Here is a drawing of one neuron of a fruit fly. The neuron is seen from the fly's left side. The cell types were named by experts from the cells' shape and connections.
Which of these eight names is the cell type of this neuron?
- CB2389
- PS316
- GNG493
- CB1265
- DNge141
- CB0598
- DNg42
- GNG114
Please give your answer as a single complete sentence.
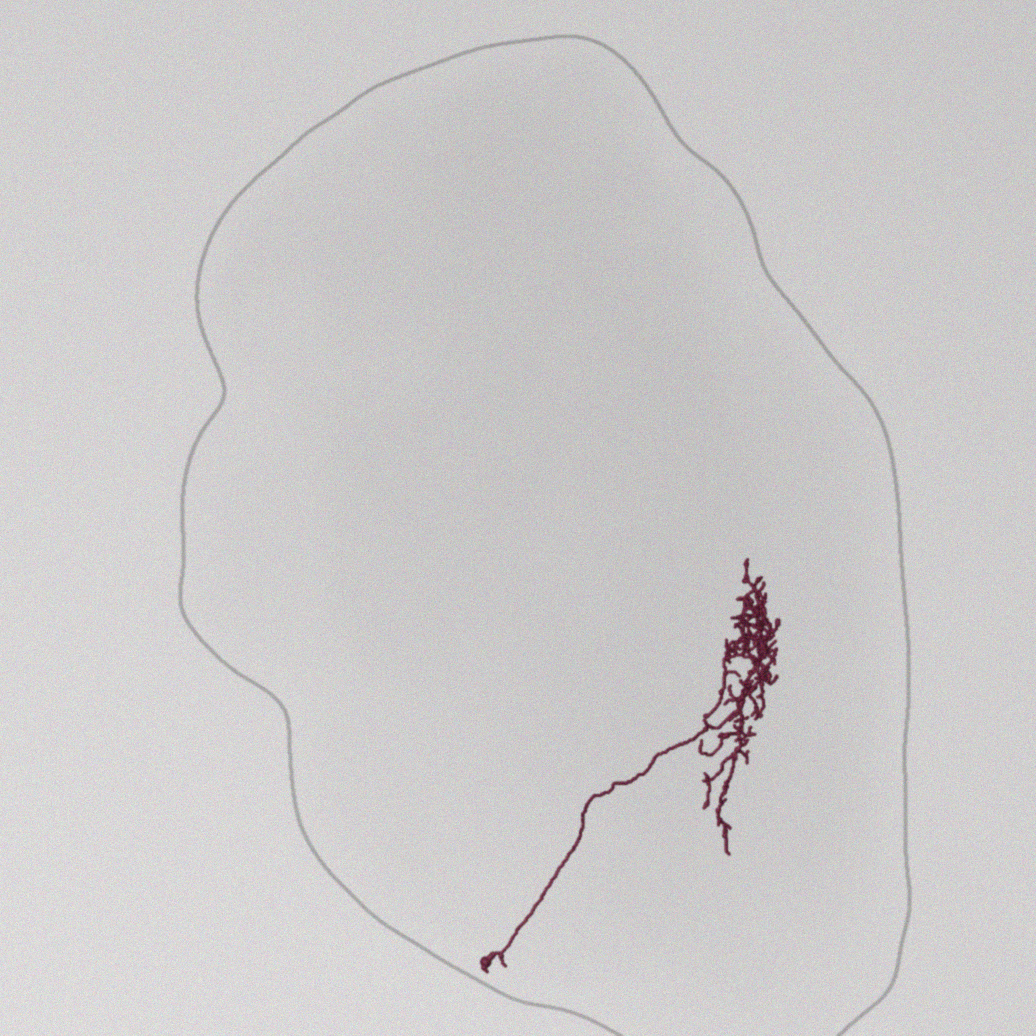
The cell type name for this neuron is PS316.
